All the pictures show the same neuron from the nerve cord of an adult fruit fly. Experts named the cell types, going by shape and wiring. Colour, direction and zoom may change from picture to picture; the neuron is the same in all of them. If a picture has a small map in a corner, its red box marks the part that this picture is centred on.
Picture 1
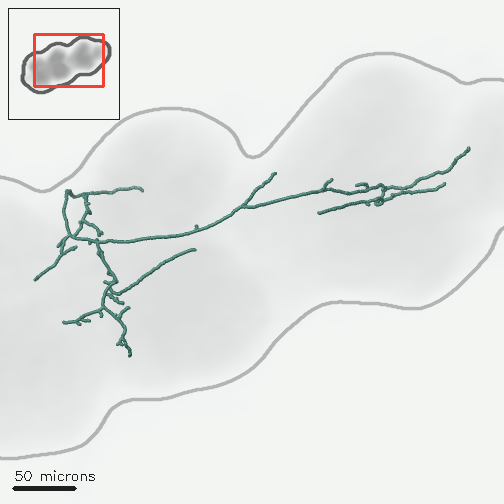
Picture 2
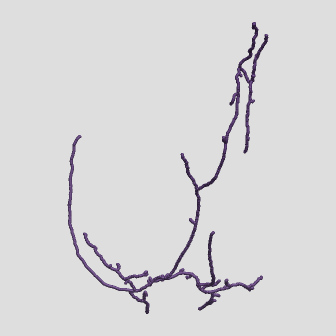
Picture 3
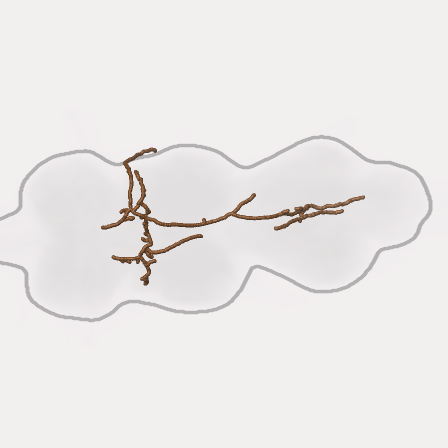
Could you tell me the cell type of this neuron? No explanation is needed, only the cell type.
SNta13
